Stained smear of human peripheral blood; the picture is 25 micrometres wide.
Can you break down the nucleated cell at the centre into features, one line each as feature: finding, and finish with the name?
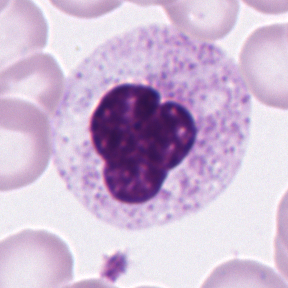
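Nucleus: near the centre of the cell
Chromatin: dark purple, dense
Cytoplasm: pale lilac
Granules: fine, purple, scattered through the whole cytoplasm
Name: segmented neutrophil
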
